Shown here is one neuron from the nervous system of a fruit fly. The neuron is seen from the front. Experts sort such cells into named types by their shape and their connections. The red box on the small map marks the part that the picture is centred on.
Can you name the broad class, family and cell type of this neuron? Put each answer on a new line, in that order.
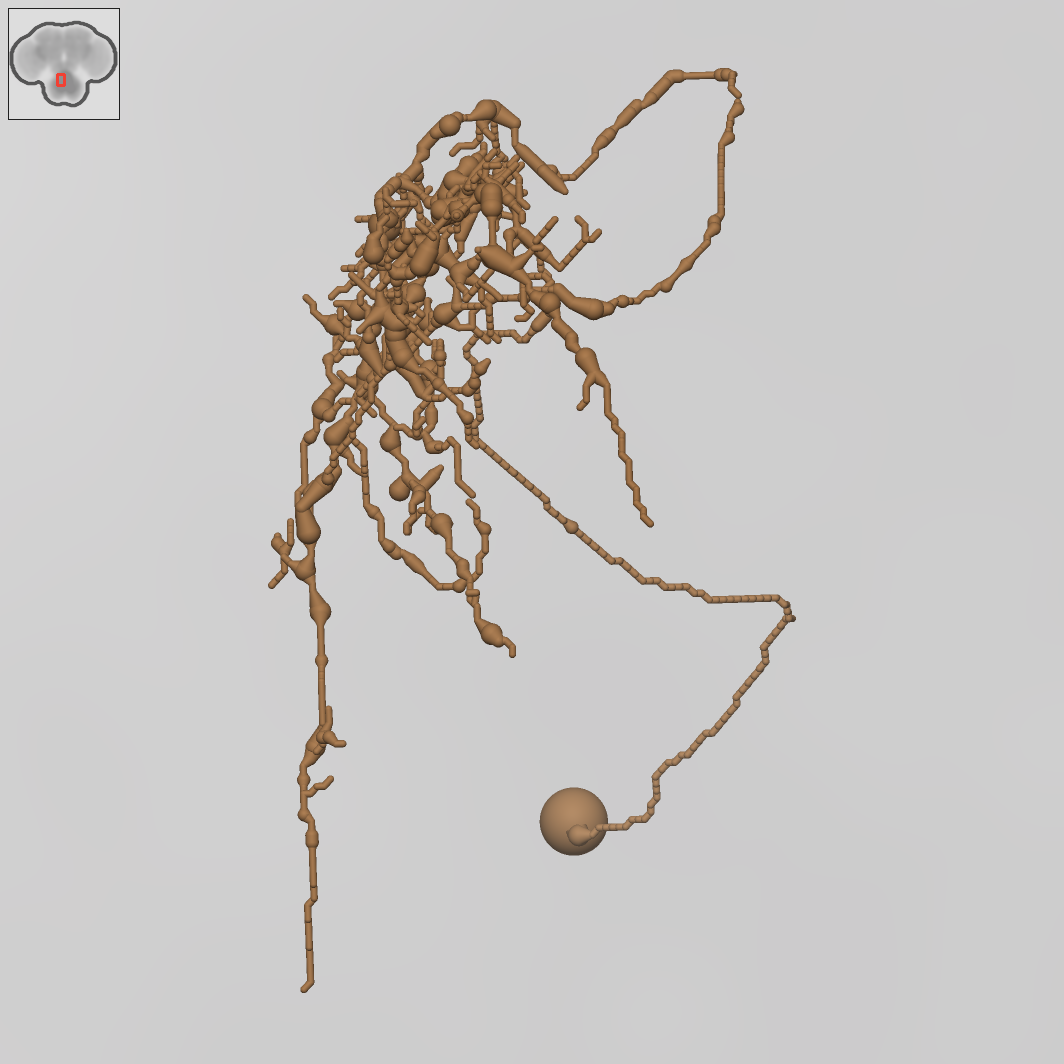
nerve-cord intrinsic neuron
hemilineage 03B
IN03B079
